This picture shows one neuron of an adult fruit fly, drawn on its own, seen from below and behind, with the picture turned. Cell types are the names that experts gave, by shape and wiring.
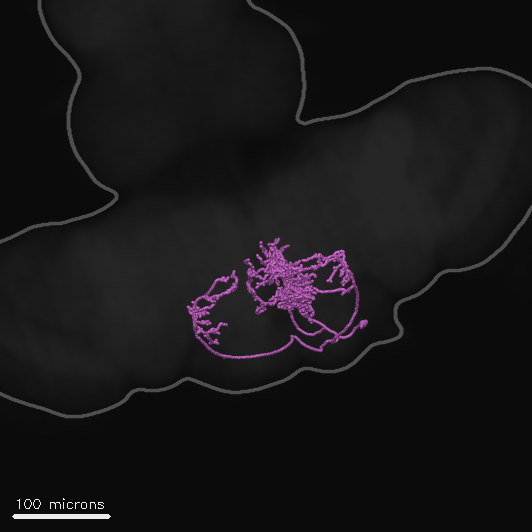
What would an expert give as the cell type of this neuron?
VES088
